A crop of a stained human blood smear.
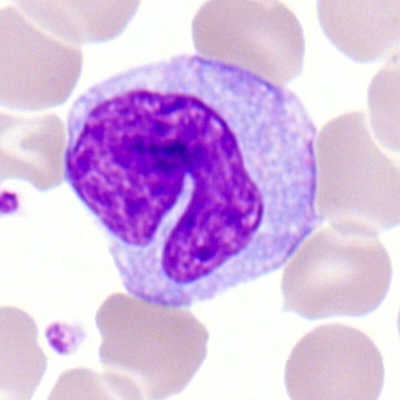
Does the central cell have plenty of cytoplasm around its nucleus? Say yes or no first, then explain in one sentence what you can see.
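Yes. The cytoplasm is plentiful and pale lilac-grey.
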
